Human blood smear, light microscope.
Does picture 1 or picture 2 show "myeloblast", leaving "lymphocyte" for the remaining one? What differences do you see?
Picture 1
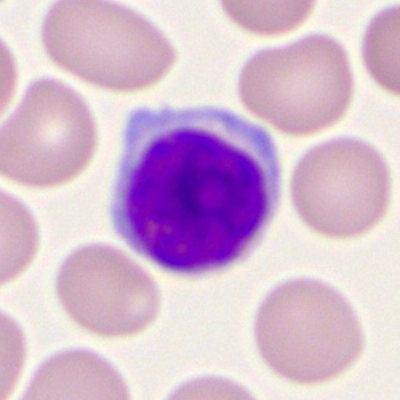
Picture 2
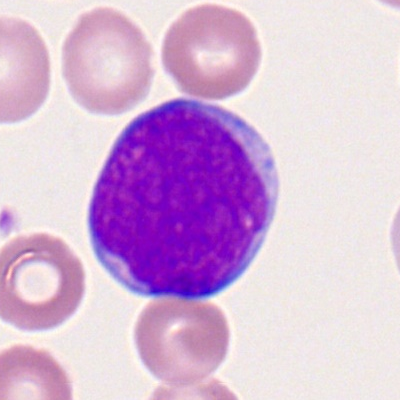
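Lymphocyte in picture 1, myeloblast in picture 2. Chromatin: dense and dark purple in picture 1; finely stippled and evenly spread, without coarse dark clumps, in picture 2. Outline: slightly ragged along the top edge in picture 1; smooth and roughly round to slightly oval in picture 2. Cytoplasm in picture 1 is a narrow pale blue rim, widest along the top of the cell. In picture 2 the nucleus fills almost the whole cell, leaving a thin blue rim of cytoplasm.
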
